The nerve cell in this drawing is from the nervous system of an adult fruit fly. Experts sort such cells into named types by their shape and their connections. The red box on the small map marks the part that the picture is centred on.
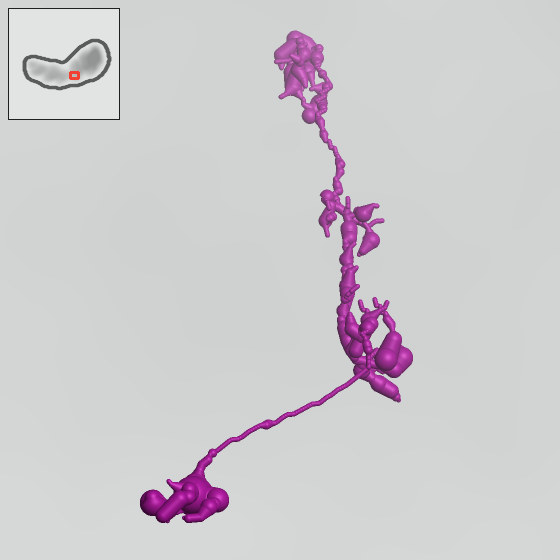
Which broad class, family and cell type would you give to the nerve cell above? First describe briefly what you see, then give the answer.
In this view it is taller than it is wide. Its broad class is optic-lobe intrinsic neuron. The family is Mi. It is of cell type Mi1.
